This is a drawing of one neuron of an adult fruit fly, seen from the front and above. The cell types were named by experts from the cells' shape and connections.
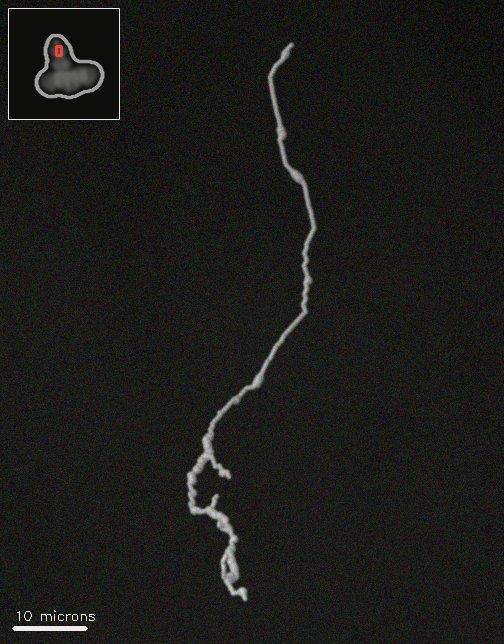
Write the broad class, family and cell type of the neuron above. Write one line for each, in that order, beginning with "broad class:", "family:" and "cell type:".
broad class: sensory neuron entering the nerve cord
family: class gustatory
cell type: LgLG2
